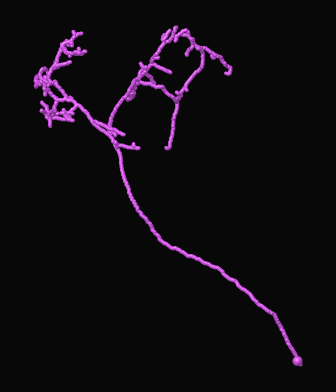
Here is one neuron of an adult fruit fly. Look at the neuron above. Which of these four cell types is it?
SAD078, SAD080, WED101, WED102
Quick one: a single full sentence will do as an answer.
Under cell type classification, the neuron is WED102.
